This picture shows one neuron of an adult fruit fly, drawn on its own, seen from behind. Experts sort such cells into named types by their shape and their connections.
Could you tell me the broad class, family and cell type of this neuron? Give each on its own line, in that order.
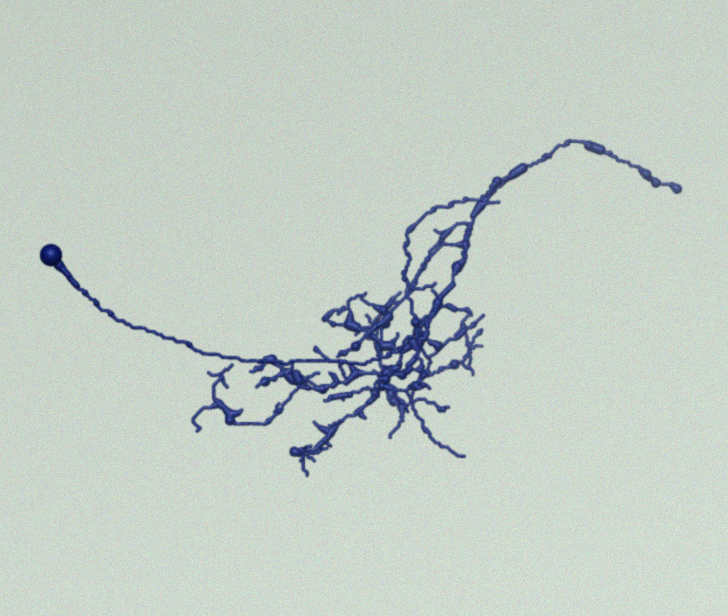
central-brain intrinsic neuron
hemilineage SLPp&v1_posterior
LHPV4c1_b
